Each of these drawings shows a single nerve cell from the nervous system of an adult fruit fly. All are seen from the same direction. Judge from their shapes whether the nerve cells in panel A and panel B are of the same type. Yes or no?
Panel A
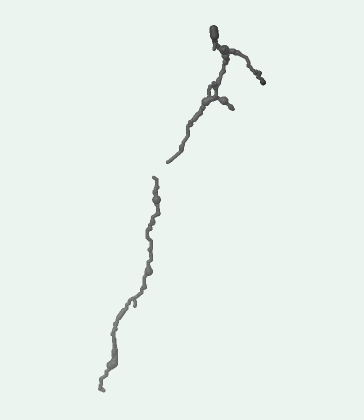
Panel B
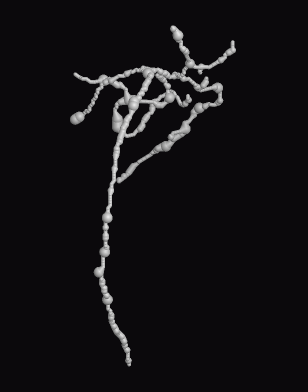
no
